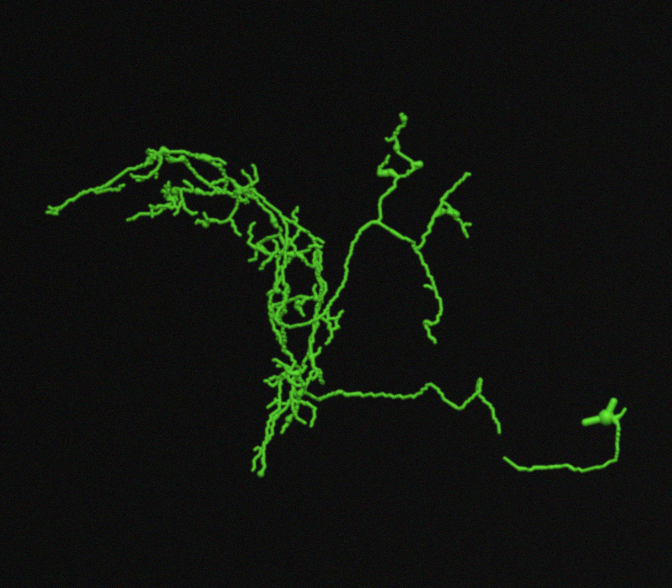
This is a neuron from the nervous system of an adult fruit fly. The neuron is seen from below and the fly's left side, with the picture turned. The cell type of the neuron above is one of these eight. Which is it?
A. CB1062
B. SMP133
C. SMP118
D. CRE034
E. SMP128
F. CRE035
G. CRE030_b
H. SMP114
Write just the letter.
F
